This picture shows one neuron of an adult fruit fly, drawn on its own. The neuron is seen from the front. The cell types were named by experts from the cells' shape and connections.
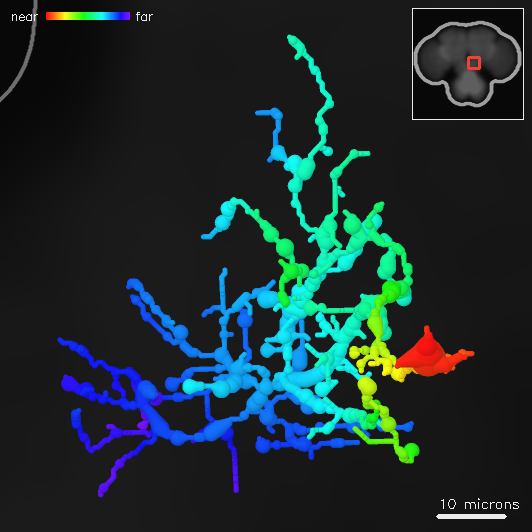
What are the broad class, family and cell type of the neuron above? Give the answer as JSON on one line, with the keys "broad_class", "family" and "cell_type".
{"broad_class": "central-brain intrinsic neuron", "family": "hemilineage TRdl_b", "cell_type": "GNG266"}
